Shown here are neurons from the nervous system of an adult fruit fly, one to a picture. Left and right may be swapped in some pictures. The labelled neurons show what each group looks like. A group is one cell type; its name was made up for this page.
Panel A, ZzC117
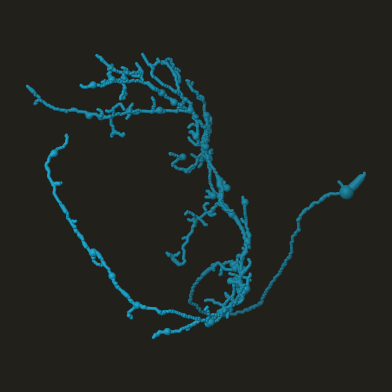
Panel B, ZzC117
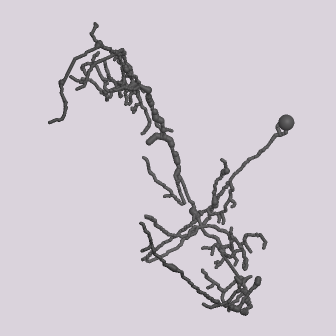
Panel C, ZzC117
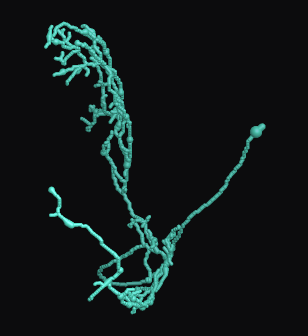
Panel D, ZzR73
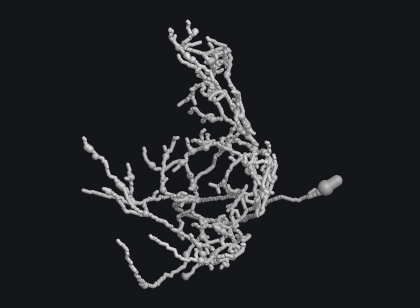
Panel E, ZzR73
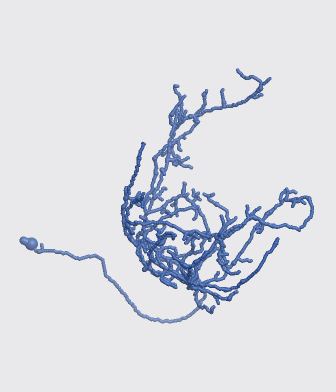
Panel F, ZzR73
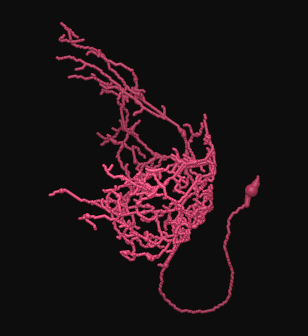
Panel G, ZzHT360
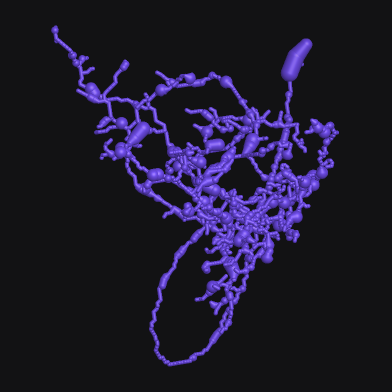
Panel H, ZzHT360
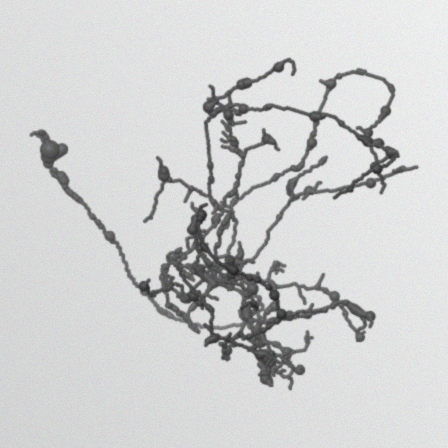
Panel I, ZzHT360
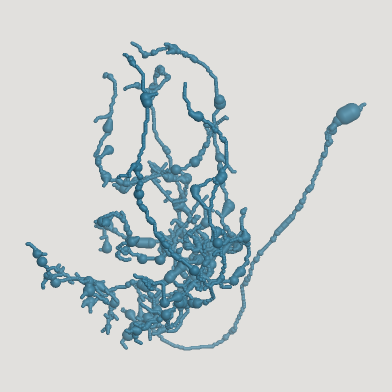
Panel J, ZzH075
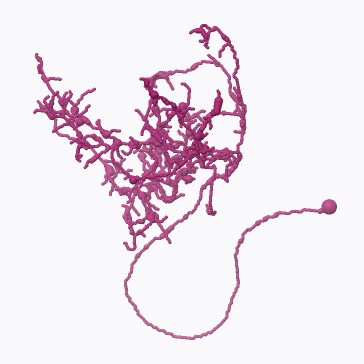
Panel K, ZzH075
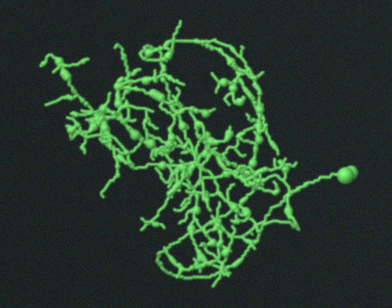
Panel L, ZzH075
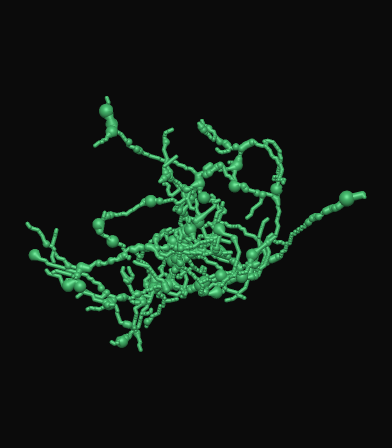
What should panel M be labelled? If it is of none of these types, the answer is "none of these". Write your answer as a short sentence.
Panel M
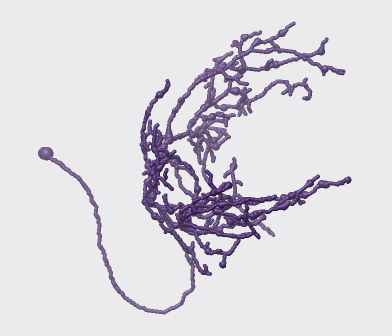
It belongs to ZzR73.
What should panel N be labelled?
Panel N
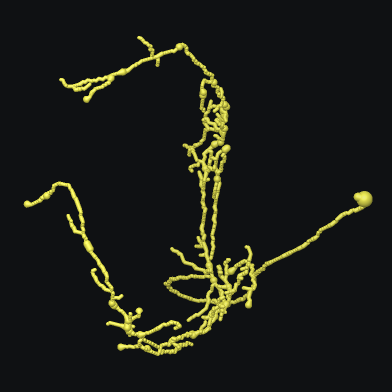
It belongs to ZzC117.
